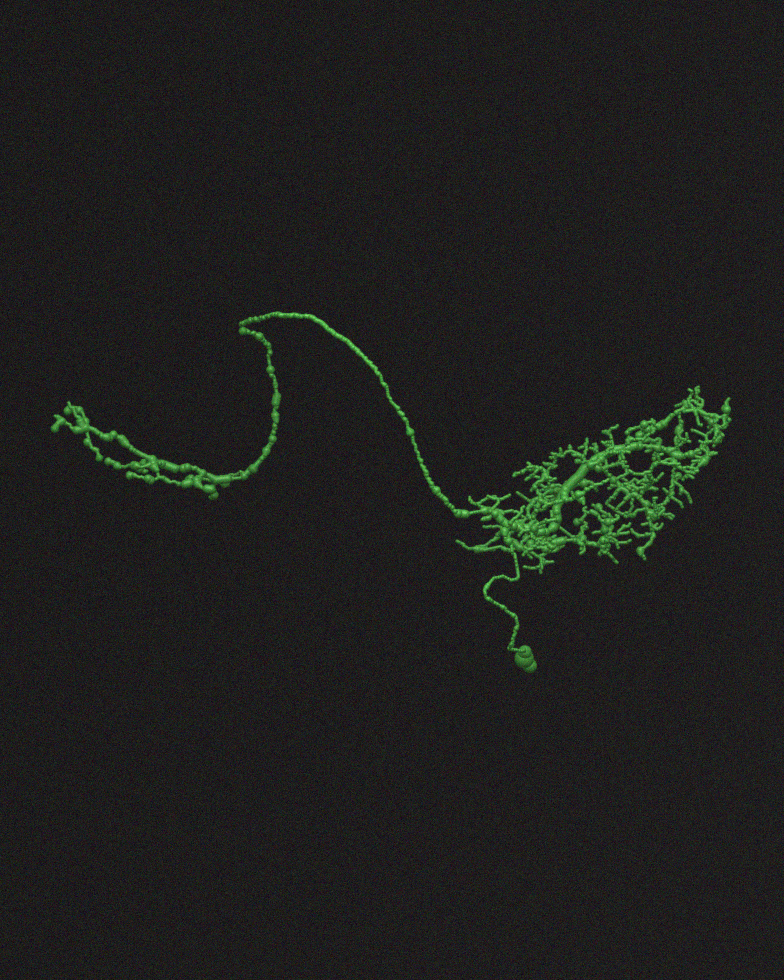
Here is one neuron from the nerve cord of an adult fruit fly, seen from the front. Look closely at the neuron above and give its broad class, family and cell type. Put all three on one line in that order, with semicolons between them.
nerve-cord intrinsic neuron; hemilineage 06B; IN06B067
